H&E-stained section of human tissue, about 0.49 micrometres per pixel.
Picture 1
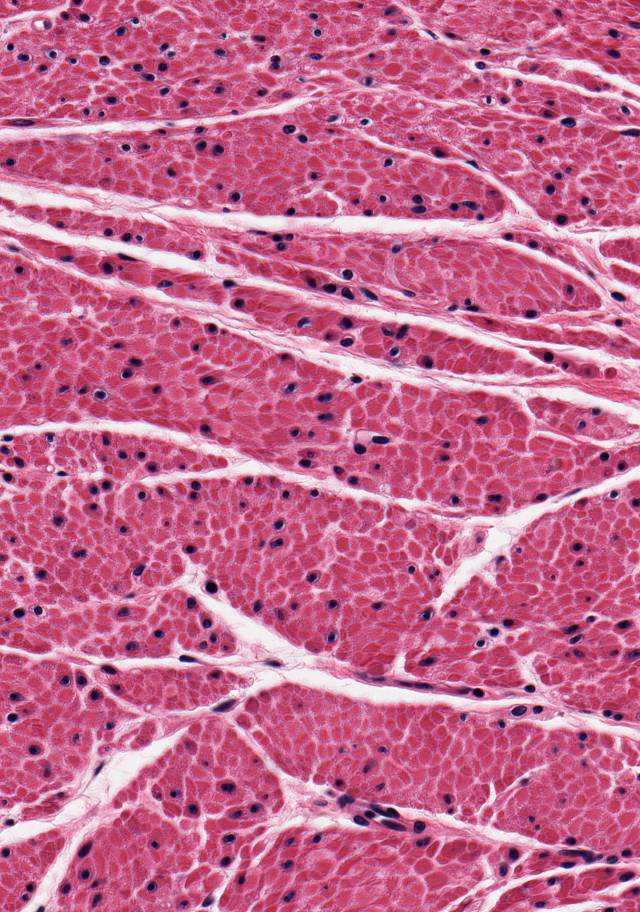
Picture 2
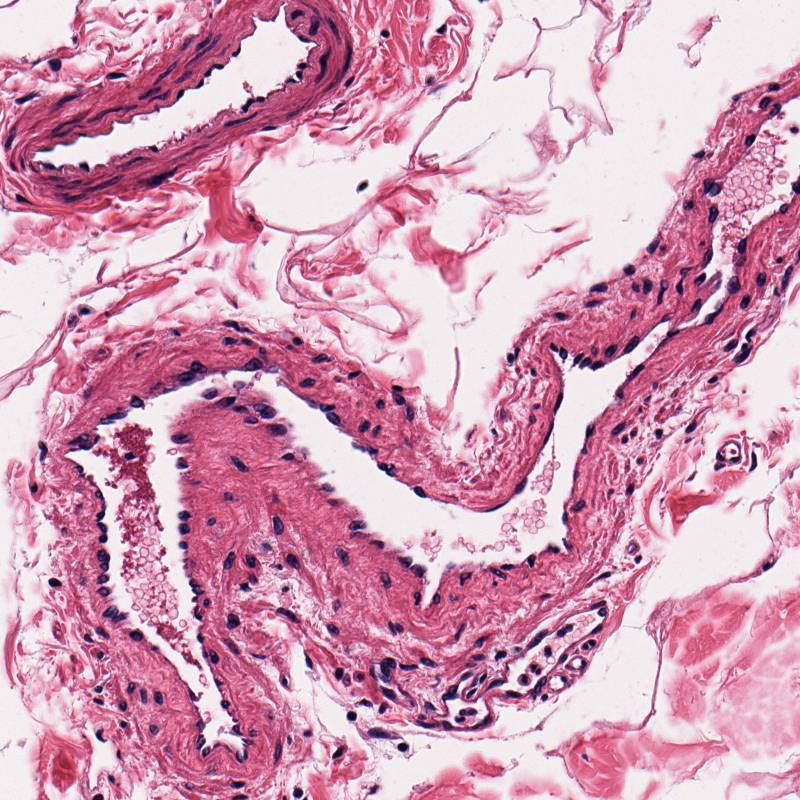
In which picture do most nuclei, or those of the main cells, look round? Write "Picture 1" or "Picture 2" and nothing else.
Picture 1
